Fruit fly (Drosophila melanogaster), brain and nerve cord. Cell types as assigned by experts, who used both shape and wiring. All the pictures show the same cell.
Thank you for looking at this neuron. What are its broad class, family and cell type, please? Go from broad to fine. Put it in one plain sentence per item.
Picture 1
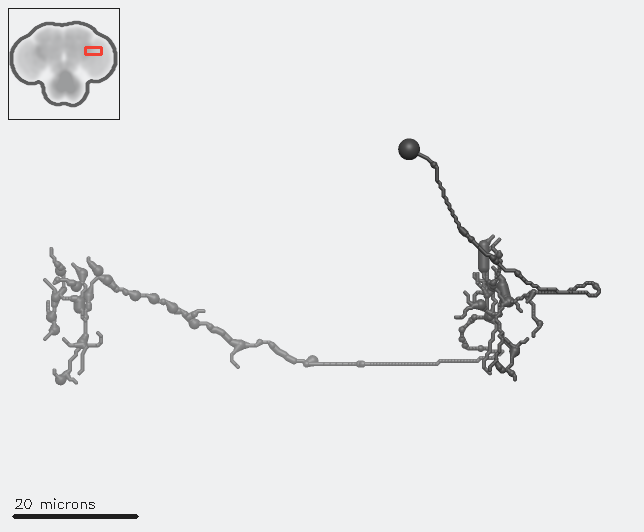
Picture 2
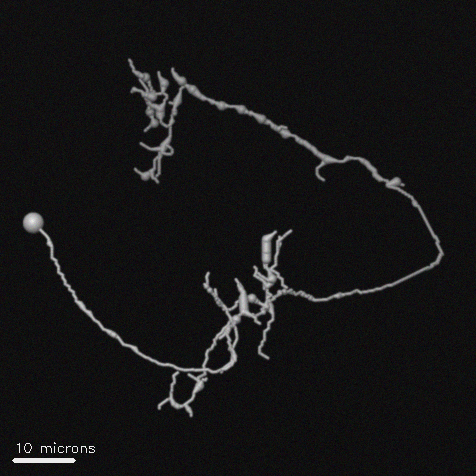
An optic-lobe intrinsic neuron of the Tm family, type Tm5Y.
